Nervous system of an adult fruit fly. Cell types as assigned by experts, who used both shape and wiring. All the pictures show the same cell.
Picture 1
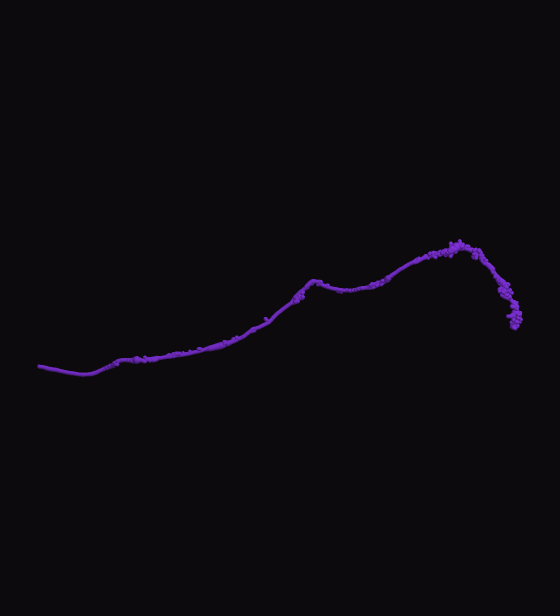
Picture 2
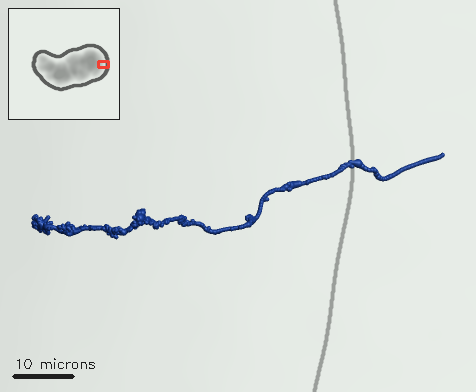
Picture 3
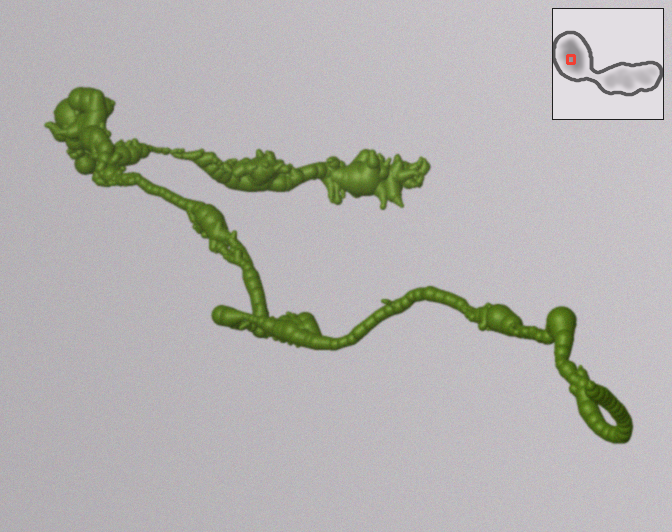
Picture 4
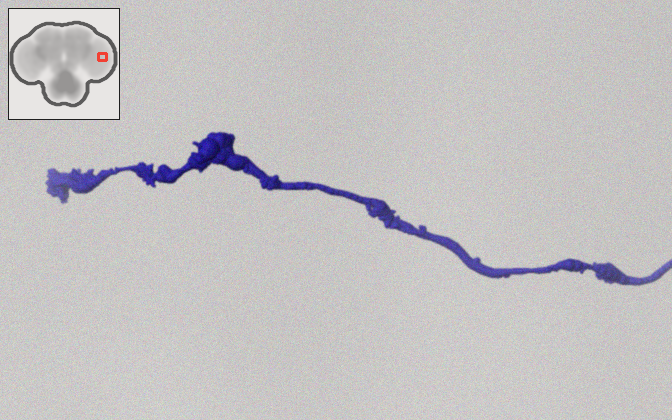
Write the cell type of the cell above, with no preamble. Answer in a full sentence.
The cell type is R8y.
